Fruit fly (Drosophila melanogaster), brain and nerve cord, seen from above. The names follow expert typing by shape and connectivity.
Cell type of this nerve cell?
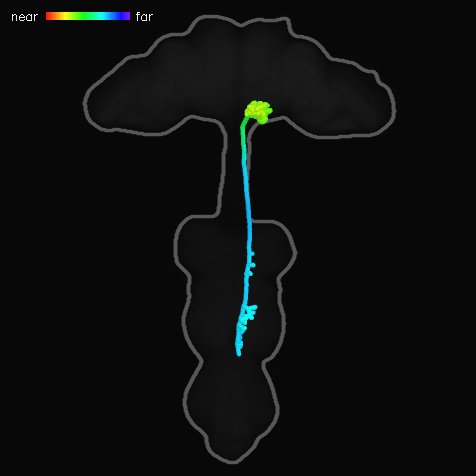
DNp22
